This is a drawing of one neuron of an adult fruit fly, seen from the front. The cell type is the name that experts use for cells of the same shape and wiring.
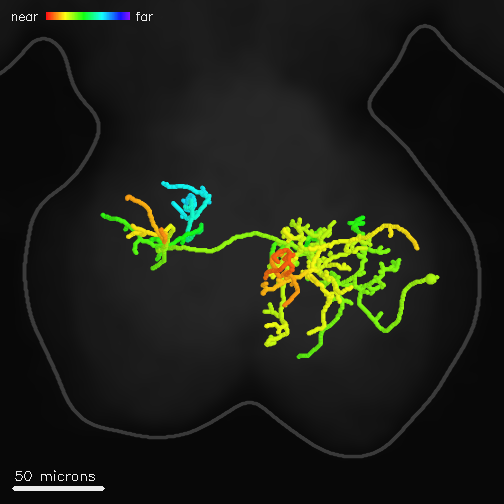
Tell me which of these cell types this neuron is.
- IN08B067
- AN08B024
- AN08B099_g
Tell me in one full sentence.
The cell type carried by this neuron is IN08B067.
